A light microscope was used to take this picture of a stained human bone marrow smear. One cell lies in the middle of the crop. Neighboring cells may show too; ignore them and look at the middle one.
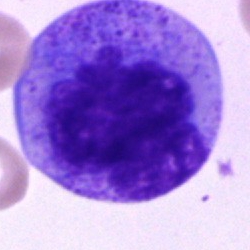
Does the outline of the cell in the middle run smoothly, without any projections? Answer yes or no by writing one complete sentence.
Yes, neither ragged parts nor projections, blebs or tags mark the edge of the cell.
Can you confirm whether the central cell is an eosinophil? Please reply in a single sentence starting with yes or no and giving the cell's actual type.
No, the central cell does not represent an eosinophil, but a promyelocyte.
